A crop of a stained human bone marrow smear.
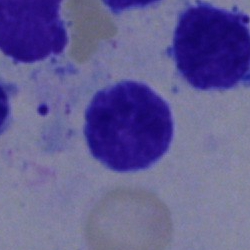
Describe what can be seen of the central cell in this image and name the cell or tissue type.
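The outline of the cell is round overall, with a slightly bumpy edge. The nucleus occupies nearly the entire cell, and no clear rim of cytoplasm can be made out. Staining of the nucleus is deep purple throughout. The chromatin appears evenly dense, lacking large dark clumps. This is a lymphocyte.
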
